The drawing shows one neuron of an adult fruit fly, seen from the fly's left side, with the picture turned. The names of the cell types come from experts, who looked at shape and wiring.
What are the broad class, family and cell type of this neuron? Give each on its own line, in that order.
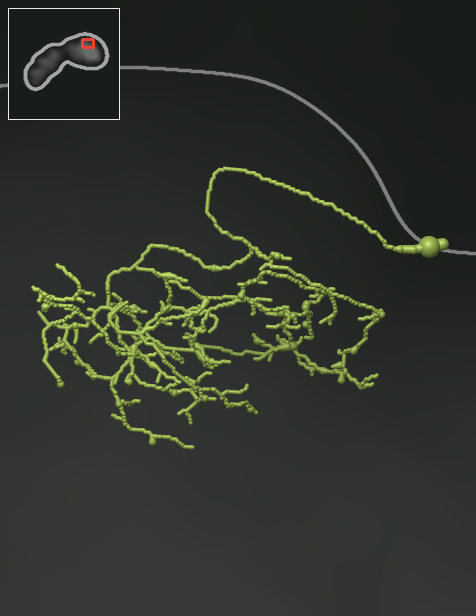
central-brain intrinsic neuron
hemilineage TRdm
GNG356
